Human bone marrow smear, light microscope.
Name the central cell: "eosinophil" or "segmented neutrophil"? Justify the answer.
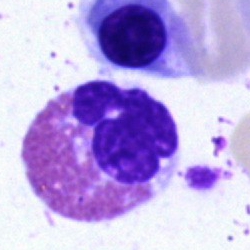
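The answer is eosinophil. Point one, colour: the cytoplasm is abundant and pinkish-red.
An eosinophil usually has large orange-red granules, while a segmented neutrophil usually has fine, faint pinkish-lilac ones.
That reddish tone sits with the eosinophil rather than the faint lilac of a segmented neutrophil. Point two, shape: the outline is round and smooth. Point three, nucleus: it lies toward the upper right, with dense dark purple chromatin.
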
